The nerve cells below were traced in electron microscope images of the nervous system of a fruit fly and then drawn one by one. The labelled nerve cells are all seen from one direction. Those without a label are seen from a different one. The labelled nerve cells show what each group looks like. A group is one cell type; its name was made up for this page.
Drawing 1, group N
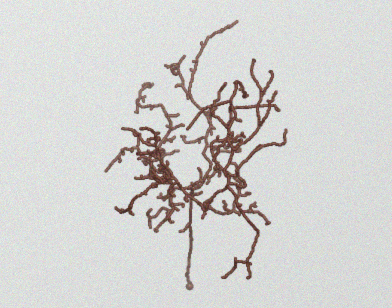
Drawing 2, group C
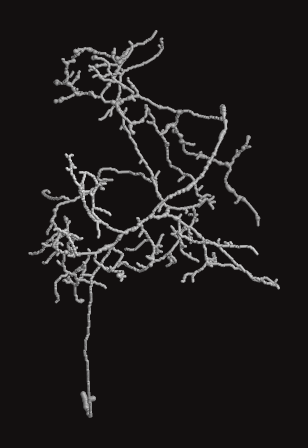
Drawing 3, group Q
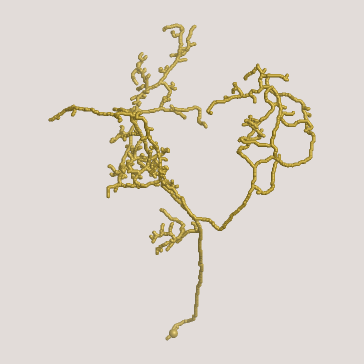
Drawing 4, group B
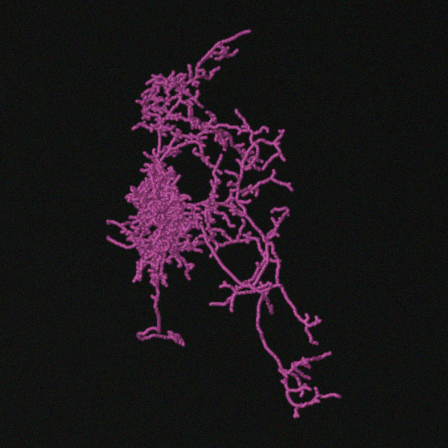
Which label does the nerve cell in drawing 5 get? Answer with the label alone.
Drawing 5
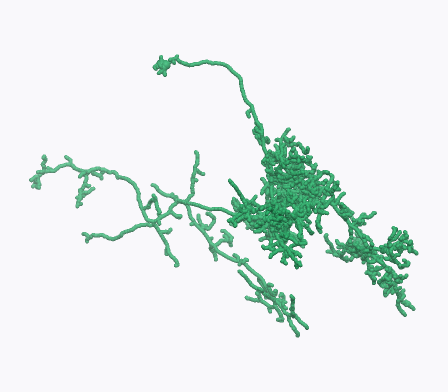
group B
